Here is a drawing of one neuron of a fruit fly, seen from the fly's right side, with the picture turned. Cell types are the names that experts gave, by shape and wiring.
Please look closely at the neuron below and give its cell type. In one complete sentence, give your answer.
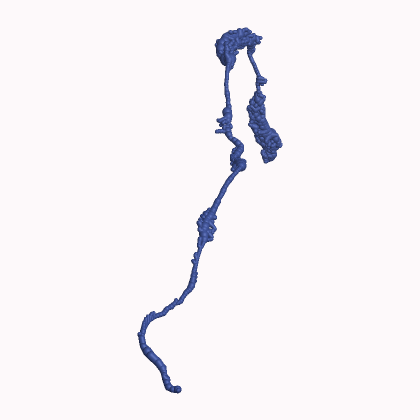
This neuron is a member of the R8y cell type.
